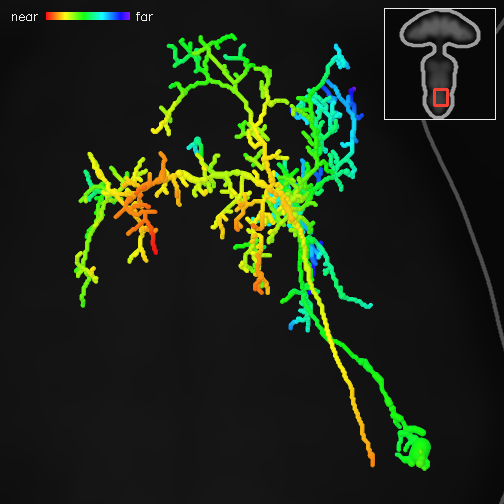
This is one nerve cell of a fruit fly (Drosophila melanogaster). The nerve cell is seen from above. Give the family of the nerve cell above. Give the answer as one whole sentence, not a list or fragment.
One member of family MNad is this nerve cell.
